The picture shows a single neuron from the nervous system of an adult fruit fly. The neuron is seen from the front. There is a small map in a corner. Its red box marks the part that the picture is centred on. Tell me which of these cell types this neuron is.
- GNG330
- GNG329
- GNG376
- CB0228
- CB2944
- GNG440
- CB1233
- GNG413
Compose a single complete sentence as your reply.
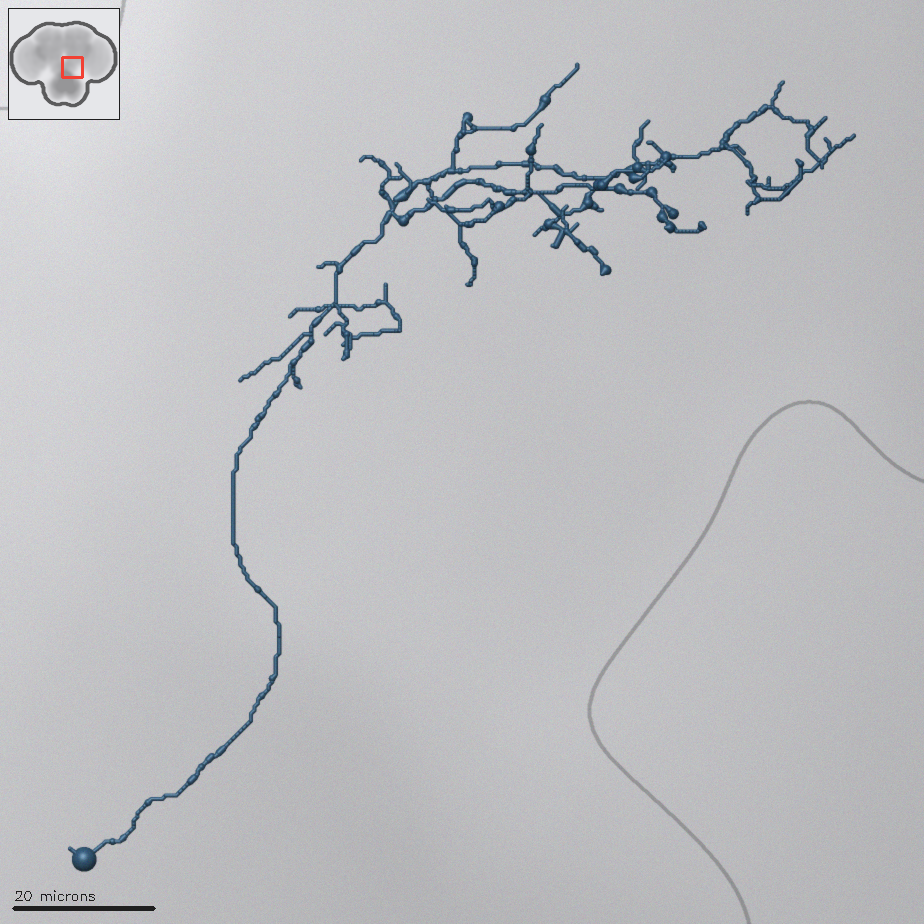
The cell type CB1233 is the type of this neuron.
